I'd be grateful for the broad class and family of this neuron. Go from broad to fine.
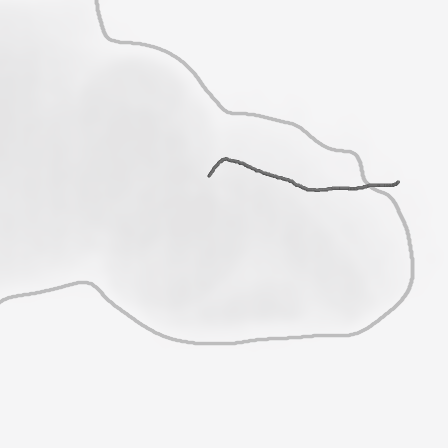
photoreceptor or other optic-lobe sensory neuron; class visual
